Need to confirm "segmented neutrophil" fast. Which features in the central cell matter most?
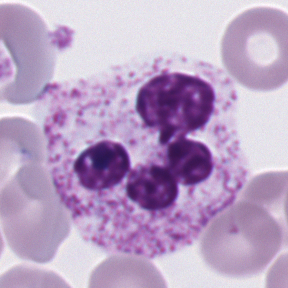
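Four separate lobes make up the nucleus, in keeping with a segmented neutrophil.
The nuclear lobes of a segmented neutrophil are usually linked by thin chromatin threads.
Largest lobe at the top of the cell; chromatin dark purple and coarsely clumped. Outline roughly round, edge slightly uneven.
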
